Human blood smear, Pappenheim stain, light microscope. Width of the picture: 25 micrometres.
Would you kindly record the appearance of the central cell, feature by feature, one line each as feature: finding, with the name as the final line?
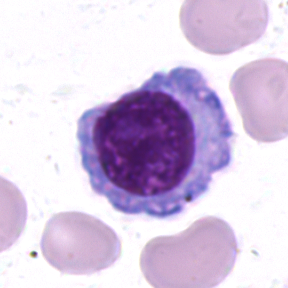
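Outline: irregular, with small scalloped bulges around the edge
Nucleus: off-centre, toward the cell's left side
Cytoplasm: a wider band on the right of the nucleus than on the left
Granules: none distinct in the cytoplasm
Name: plasma cell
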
